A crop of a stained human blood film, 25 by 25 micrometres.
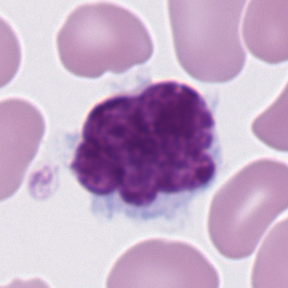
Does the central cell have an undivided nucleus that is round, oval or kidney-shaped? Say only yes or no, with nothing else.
No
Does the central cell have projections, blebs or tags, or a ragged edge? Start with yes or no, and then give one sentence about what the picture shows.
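Yes. The edge of the cytoplasm is ragged with fine, hair-like wisps.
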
